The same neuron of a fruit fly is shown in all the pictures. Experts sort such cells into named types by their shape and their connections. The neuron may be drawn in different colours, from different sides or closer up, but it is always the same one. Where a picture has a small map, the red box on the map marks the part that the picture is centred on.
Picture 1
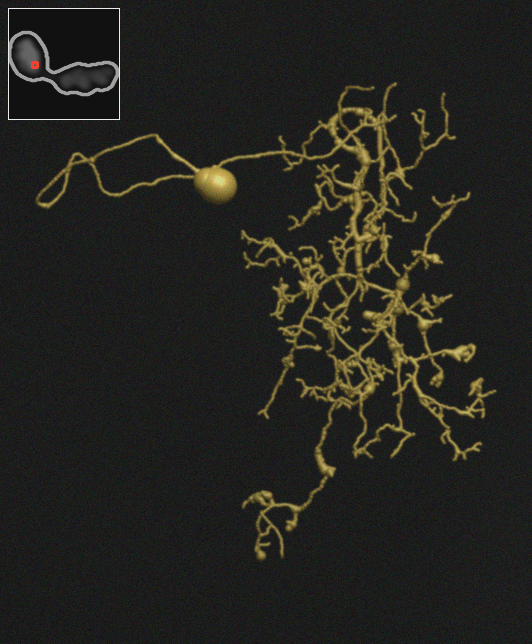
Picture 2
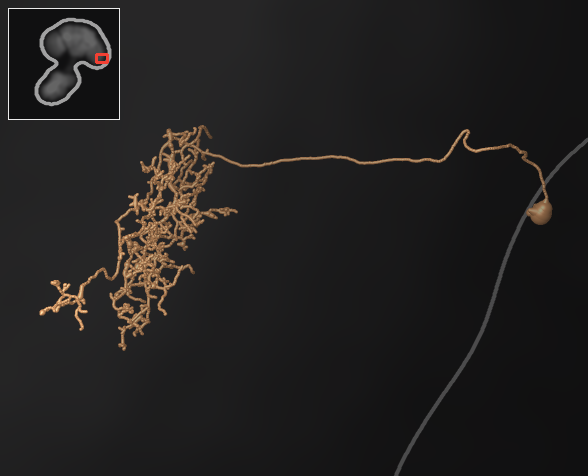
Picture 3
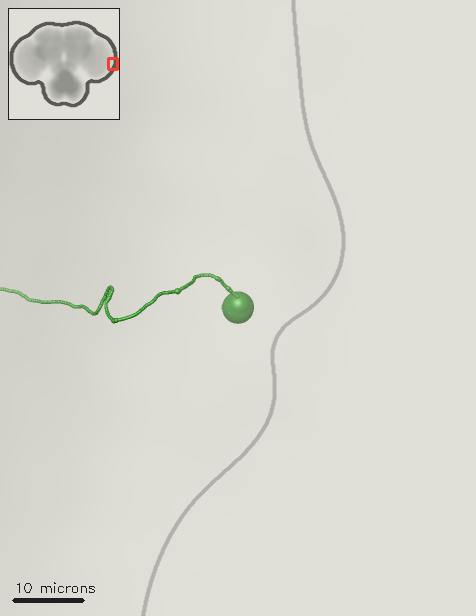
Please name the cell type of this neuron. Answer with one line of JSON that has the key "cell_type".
{"cell_type": "Cm6"}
